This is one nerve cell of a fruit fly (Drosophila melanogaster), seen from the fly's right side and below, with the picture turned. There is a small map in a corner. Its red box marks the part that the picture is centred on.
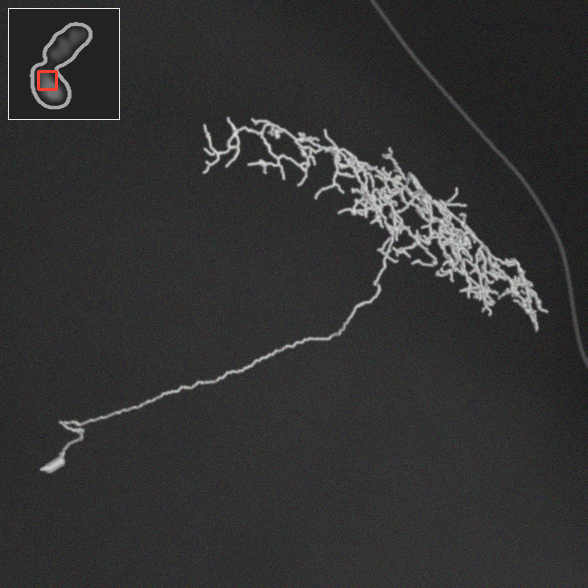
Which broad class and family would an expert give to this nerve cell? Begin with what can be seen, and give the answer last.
The cell body is at the lower left of the picture. The picture shows dozens of branch ends. This is an optic-lobe intrinsic neuron. Its family is Li.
